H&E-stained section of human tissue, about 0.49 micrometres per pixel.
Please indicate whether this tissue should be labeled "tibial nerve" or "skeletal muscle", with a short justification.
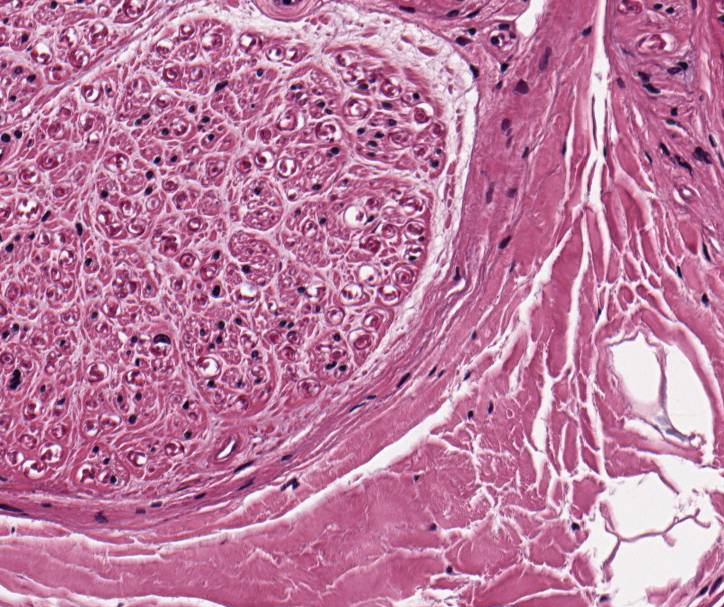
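Tibial nerve, not skeletal muscle. The deciding thing: most fibres in the large rounded bundle at upper left, cut across, are small rings with a pink central axon. Small dark nuclei lie between fibres; flattened cells with elongated nuclei, parallel to its edge, wrap the bundle thinly.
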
